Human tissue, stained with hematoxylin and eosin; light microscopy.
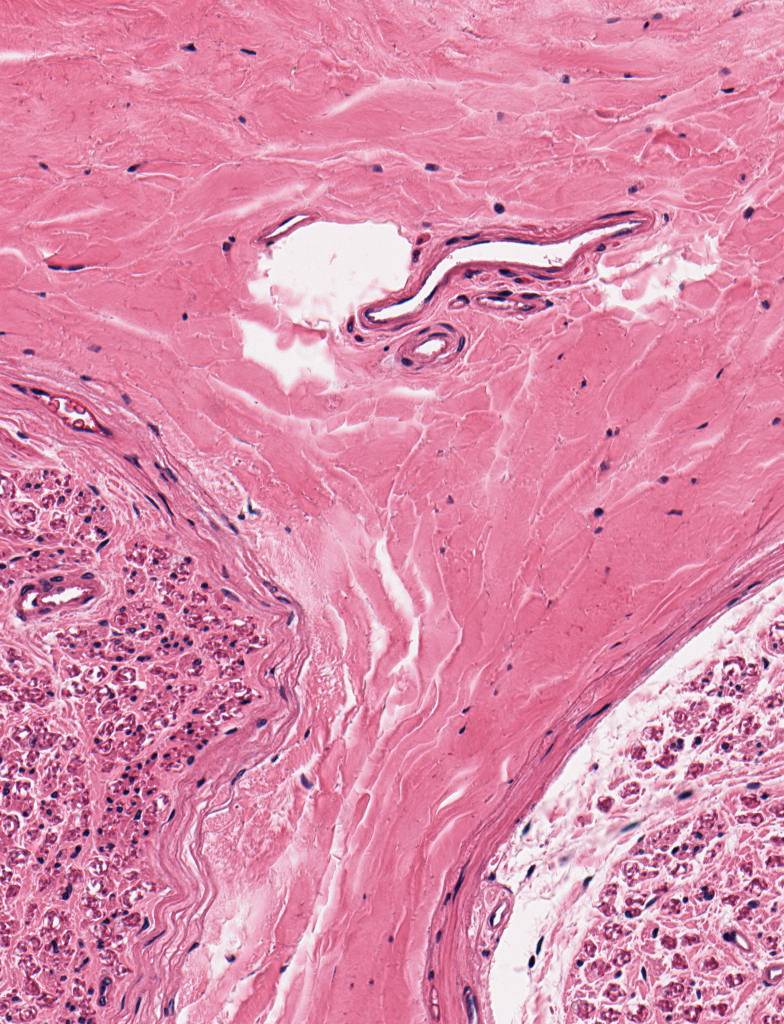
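Tibial nerve: two rounded bundles of closely packed small round profiles sit in the lower corners, with a broad band of dense pink collagen between them. Each has a thin layered sheath of flattened cells, their elongated nuclei running parallel to its border.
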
